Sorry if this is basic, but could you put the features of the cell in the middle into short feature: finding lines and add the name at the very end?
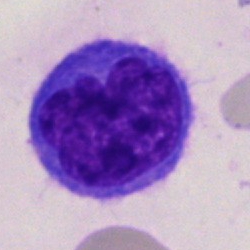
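Outline: round, with a smooth edge
Cytoplasm: a thin blue rim around the nucleus
Granules: none seen in the cytoplasm
Vacuoles: none seen in the cytoplasm
Name: monocyte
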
